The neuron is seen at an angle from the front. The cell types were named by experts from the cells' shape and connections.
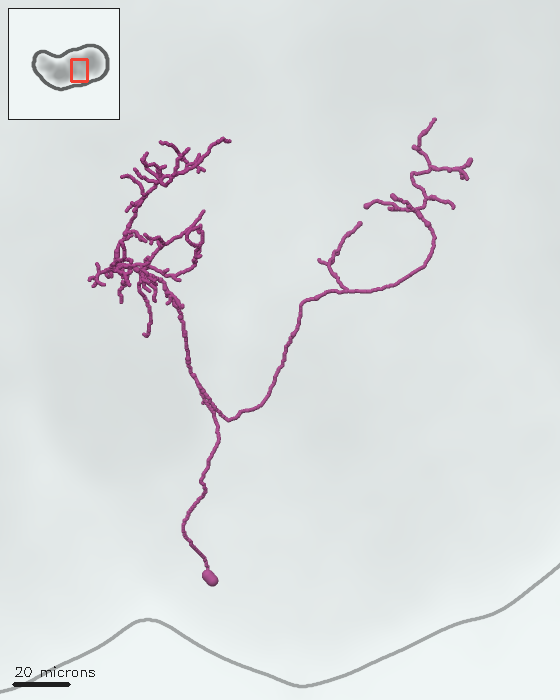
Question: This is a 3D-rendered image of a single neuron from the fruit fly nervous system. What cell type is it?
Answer: PS344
